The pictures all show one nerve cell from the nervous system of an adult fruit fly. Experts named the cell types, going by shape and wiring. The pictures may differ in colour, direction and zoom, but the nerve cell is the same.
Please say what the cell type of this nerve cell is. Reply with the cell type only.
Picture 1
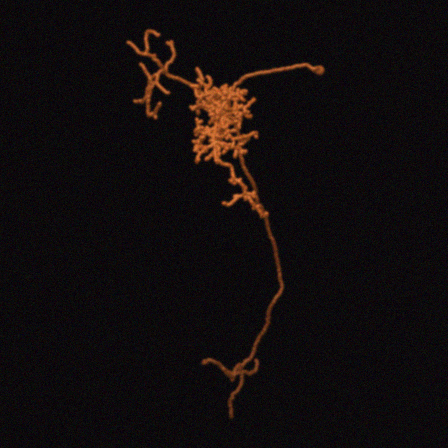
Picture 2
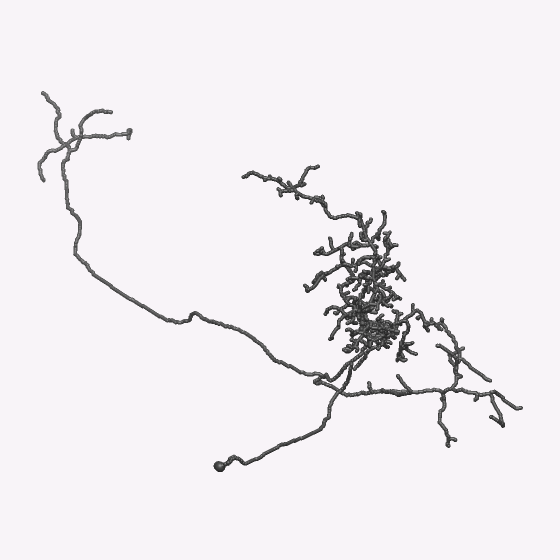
WED114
